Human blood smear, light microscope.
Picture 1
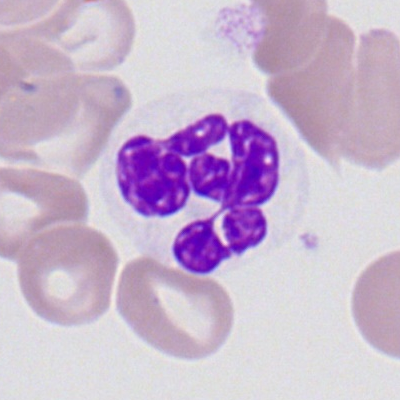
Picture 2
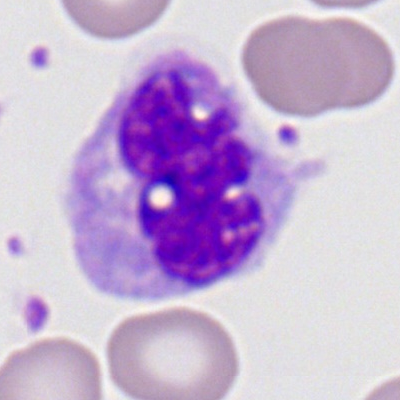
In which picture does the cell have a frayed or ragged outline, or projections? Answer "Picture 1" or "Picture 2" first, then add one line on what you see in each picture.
Picture 2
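In picture 1: The cell outline is round and smooth.
In picture 2: A small tapering projection of cytoplasm sticks out from the right edge of the cell.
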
